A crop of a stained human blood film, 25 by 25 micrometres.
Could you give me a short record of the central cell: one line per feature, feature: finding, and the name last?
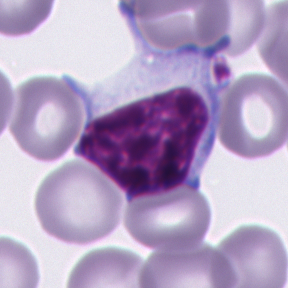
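Nucleus: in the lower part of the cell, most of the cytoplasm above it
Nucleoli: none you can see
Cytoplasm colour: a stronger blue at the edges than near the nucleus
Granules: no coarse coloured ones in the cytoplasm
Name: typical lymphocyte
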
